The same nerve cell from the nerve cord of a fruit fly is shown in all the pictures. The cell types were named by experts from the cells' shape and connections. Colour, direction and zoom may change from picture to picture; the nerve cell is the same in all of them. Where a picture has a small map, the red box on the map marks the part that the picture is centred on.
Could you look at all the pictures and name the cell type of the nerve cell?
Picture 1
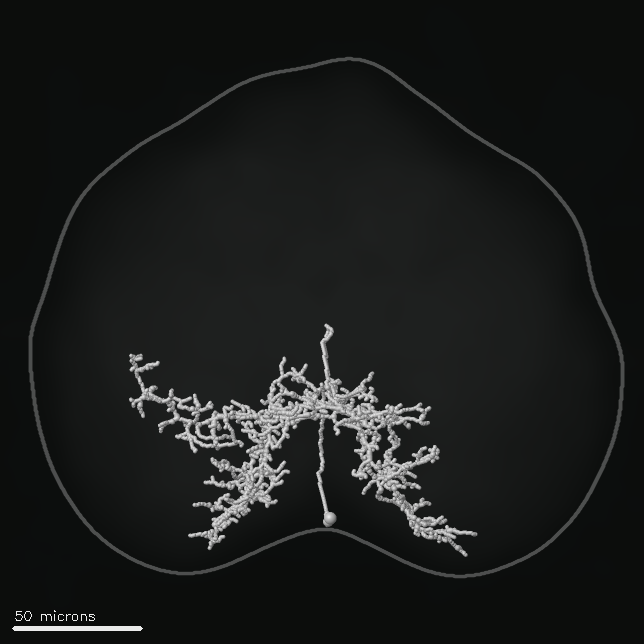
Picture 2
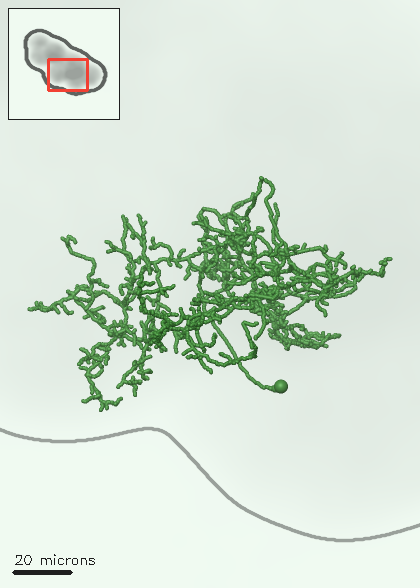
IN00A031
